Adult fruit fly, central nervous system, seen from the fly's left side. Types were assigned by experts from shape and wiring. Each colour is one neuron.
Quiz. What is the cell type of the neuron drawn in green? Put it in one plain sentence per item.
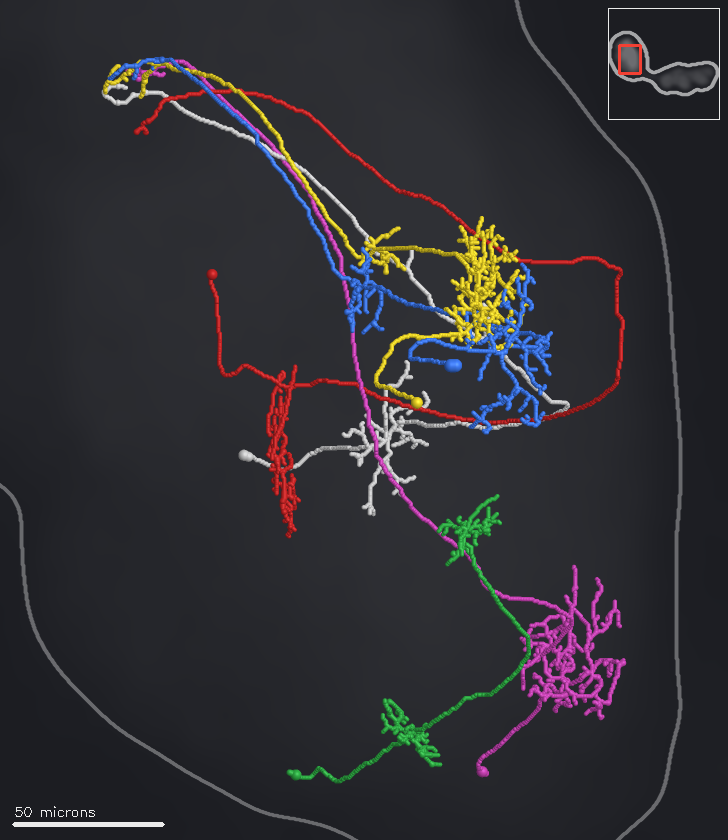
The cell type is Tm34.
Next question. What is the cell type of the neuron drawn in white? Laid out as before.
The cell type is MeTu4b.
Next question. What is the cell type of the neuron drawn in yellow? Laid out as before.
The cell type is MeTu4a.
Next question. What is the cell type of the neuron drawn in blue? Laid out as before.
The cell type is MeTu4c.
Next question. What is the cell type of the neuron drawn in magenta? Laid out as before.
The cell type is MeTu3c.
